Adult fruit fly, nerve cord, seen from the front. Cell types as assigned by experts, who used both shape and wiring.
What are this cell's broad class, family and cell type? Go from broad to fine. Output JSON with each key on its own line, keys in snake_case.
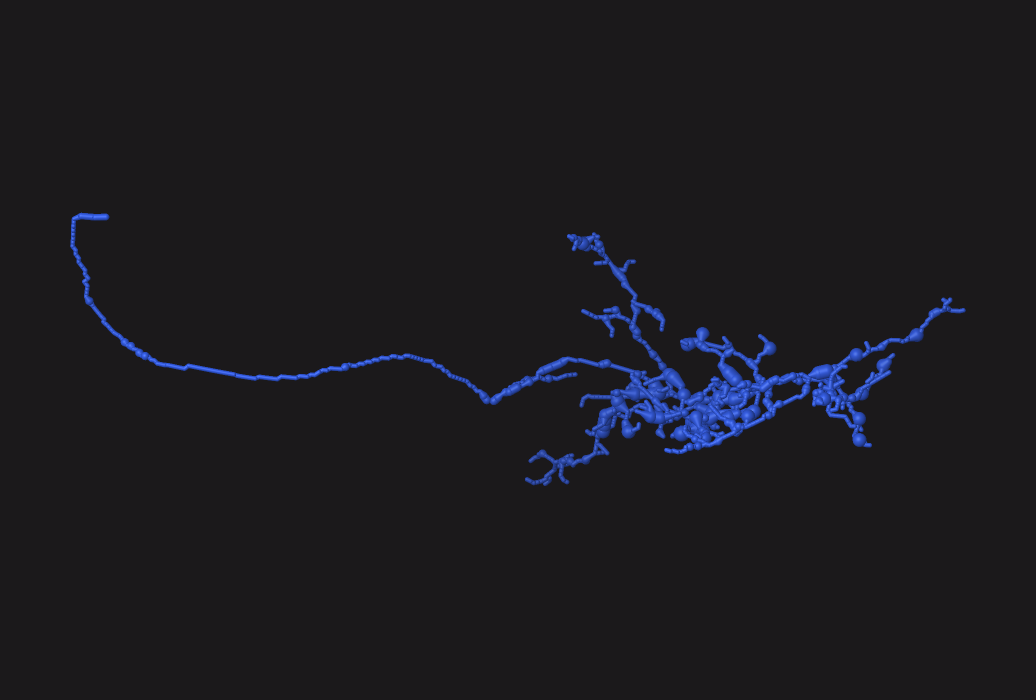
{
 "broad_class": "sensory neuron entering the nerve cord",
 "family": "class mechanosensory proprioceptive",
 "cell_type": "SNpp40"
}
